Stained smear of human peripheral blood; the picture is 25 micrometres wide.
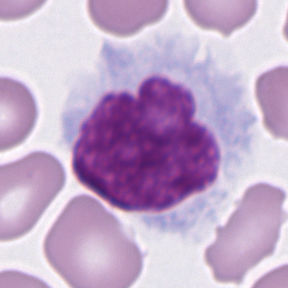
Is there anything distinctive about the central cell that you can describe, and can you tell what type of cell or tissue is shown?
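Looking first at the cytoplasm, I find it very pale blue, and I can make out no distinct granules in it. The nucleus is irregular, with notches running along its upper edge. I search the nucleus for a nucleolus and see none. This is a hairy cell.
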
